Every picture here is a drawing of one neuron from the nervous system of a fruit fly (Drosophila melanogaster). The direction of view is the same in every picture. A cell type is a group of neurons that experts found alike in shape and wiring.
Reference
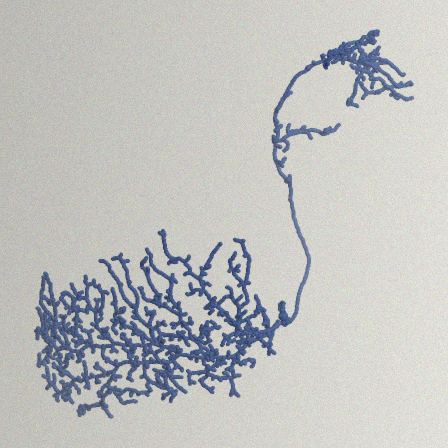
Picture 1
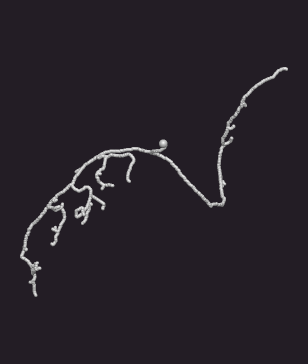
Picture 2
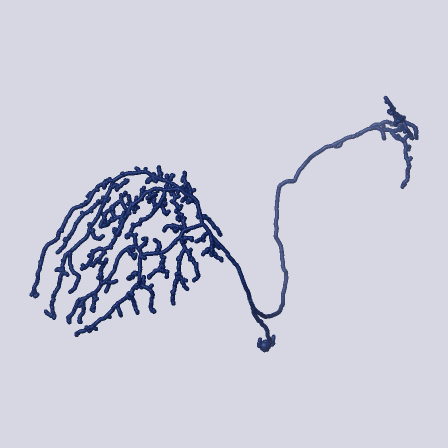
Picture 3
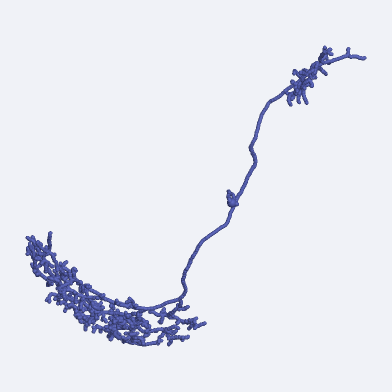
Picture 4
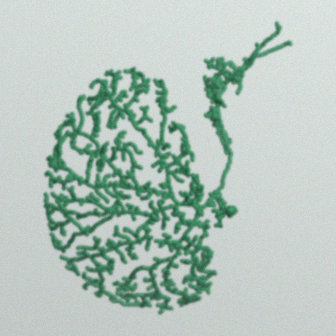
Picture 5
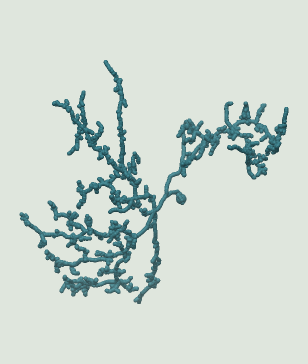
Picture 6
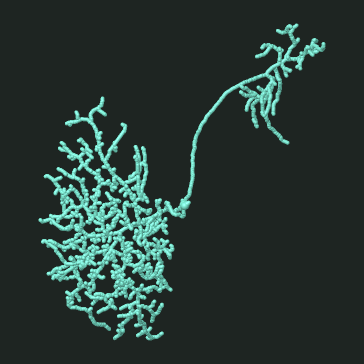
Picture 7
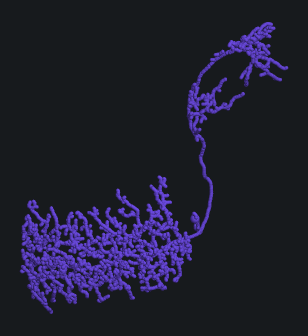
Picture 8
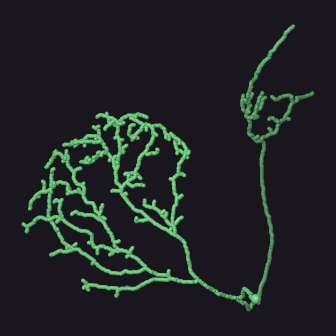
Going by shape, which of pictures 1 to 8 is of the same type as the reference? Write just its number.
7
